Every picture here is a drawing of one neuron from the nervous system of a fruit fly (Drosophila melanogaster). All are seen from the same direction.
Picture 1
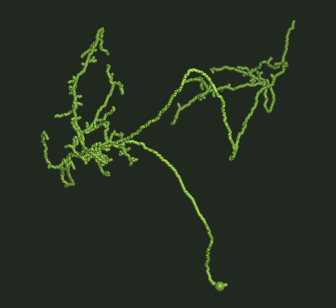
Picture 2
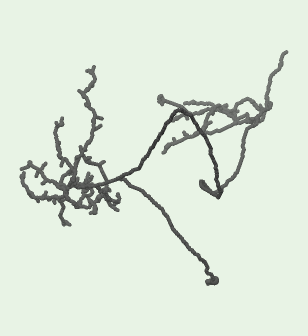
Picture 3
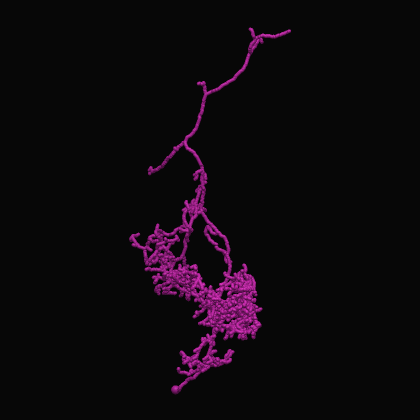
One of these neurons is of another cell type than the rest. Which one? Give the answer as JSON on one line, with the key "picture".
{"picture": 3}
